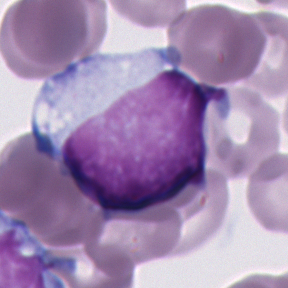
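Myeloblast. The nucleus seems to be one unlobed mass, its sides somewhat flattened and angular, with finely stippled chromatin spread evenly. Cytoplasm sits mainly on the upper-left side of the nucleus, and in its left part I notice several small clear spots.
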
